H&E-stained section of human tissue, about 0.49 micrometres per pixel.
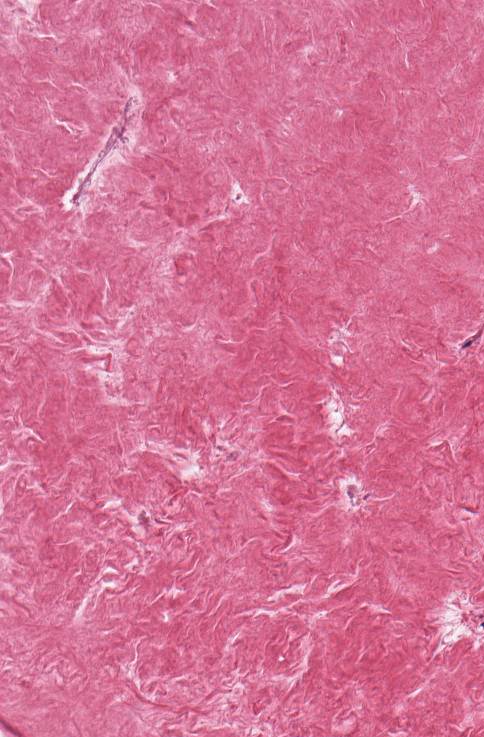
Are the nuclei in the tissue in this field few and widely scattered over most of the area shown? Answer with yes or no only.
Yes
